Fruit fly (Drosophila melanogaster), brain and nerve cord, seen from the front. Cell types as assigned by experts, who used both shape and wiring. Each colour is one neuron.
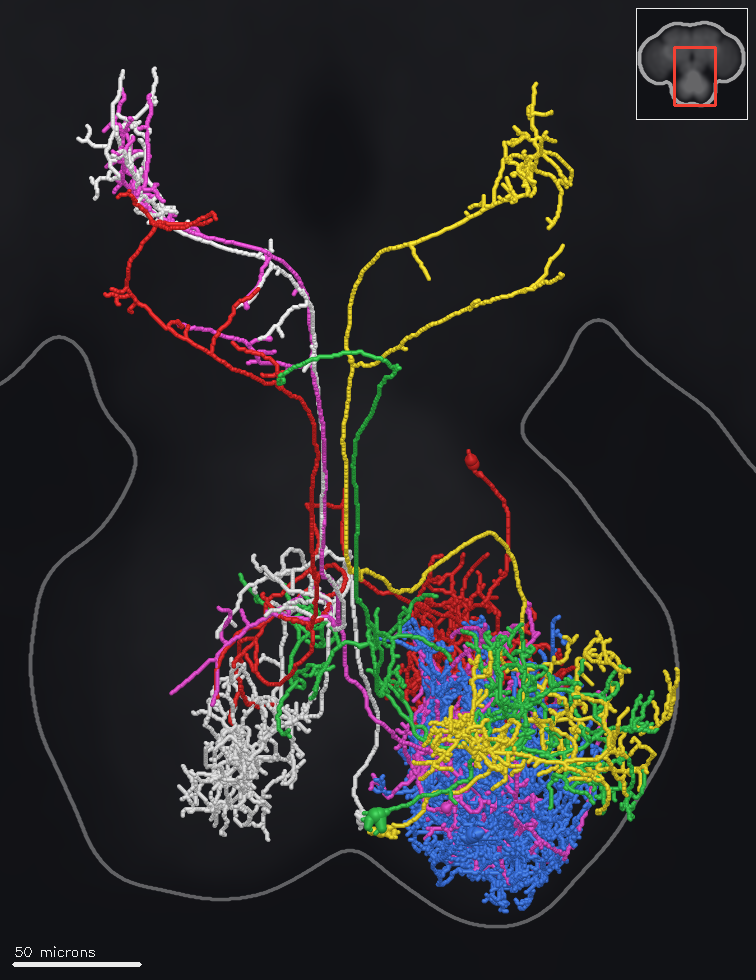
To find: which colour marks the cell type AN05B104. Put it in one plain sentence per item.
The colour is green.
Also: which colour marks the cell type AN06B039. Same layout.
The colour is white.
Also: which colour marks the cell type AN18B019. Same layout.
The colour is red.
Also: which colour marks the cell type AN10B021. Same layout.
The colour is magenta.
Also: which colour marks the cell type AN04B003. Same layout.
The colour is yellow.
